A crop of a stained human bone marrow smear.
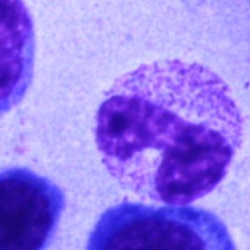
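Band neutrophil at the centre of a stained bone marrow smear. Look first at the round outline of this band neutrophil. Its chromatin is dense and clumped, and you will find no nucleoli in the nucleus. The cytoplasm is a pale lilac-pink.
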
